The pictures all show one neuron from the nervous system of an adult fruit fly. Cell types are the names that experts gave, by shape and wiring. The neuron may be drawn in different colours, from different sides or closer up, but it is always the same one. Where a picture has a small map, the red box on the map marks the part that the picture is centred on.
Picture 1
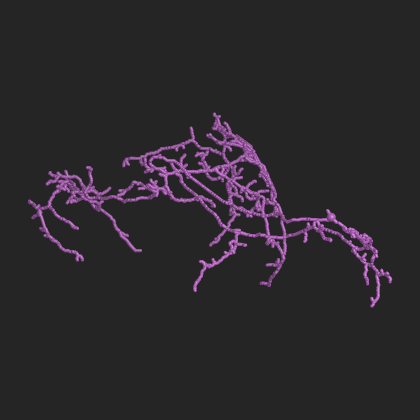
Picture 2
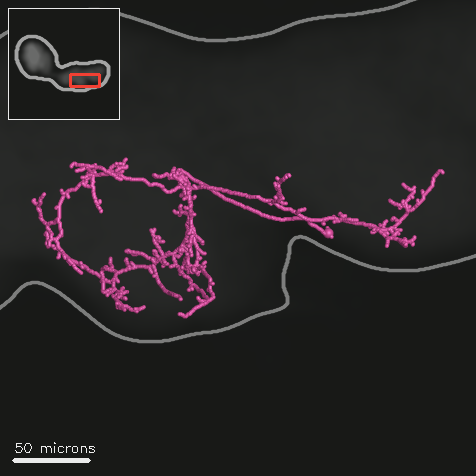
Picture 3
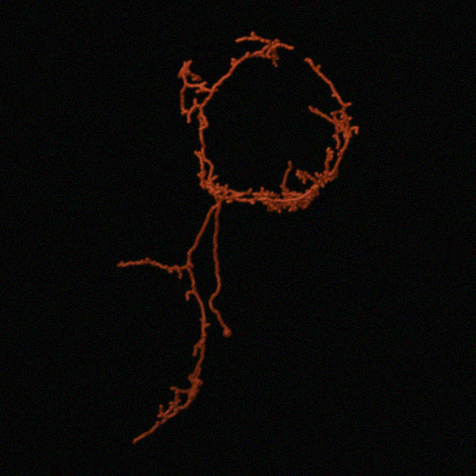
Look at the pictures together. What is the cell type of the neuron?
IN03A054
